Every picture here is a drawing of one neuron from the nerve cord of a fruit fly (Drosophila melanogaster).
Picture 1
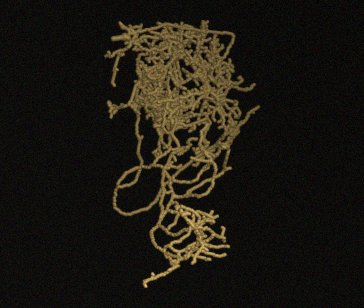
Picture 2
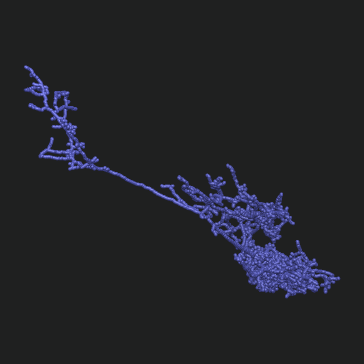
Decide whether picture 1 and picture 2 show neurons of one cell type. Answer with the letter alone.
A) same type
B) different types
B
